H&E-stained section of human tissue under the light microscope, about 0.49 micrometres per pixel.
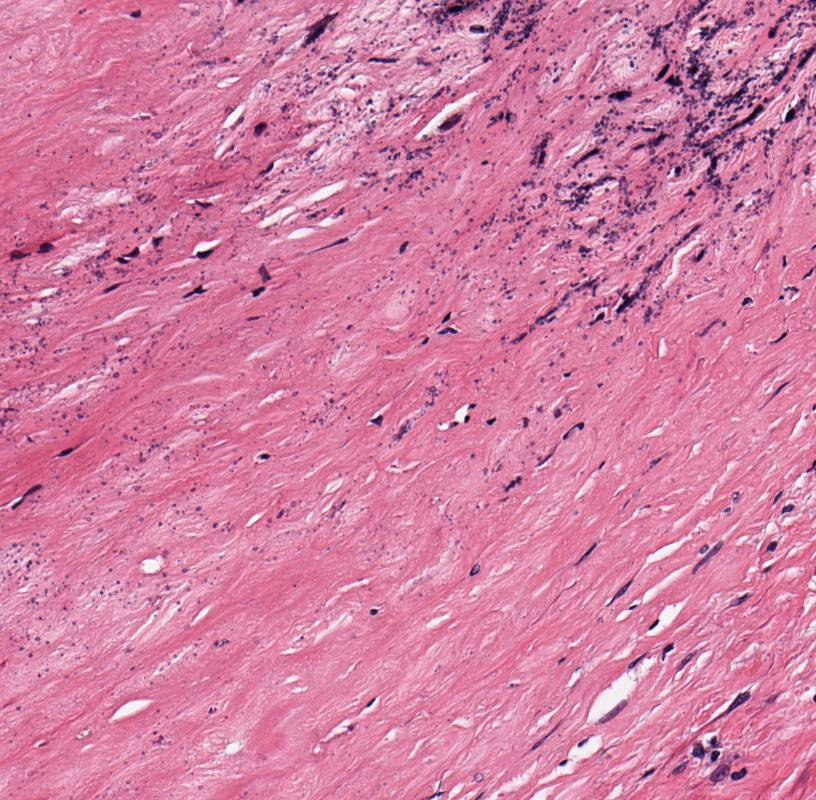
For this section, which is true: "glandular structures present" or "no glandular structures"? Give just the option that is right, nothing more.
No glandular structures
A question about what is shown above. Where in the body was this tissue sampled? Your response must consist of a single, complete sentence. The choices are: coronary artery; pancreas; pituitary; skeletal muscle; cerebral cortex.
The specimen was sampled from the coronary artery.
